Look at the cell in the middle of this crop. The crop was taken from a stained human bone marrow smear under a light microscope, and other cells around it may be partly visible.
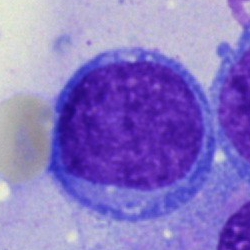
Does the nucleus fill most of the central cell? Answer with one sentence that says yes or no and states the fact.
Yes, around the nucleus there is only a narrow rim of cytoplasm.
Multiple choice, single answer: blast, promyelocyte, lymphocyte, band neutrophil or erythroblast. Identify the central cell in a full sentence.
The central cell shown in this smear crop is a blast.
